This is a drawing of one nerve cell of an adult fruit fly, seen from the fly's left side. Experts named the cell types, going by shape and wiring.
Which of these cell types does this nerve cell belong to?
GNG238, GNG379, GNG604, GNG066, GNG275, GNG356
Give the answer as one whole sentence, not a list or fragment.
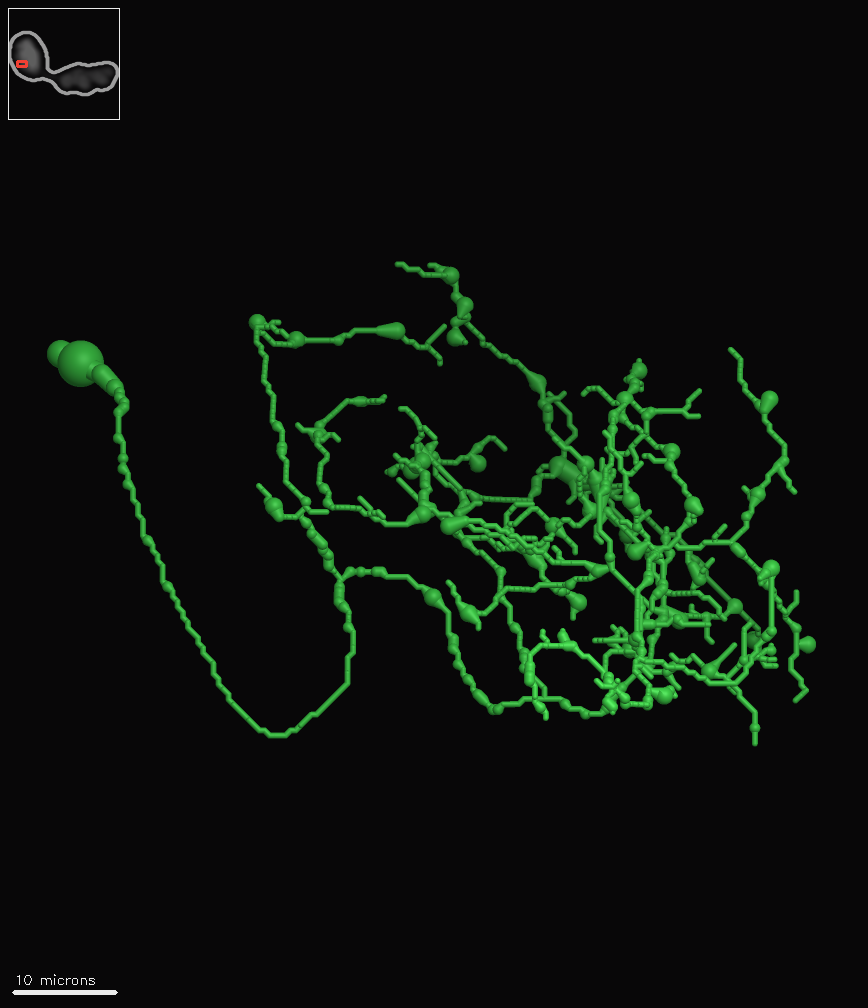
The nerve cell is a member of cell type GNG356.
